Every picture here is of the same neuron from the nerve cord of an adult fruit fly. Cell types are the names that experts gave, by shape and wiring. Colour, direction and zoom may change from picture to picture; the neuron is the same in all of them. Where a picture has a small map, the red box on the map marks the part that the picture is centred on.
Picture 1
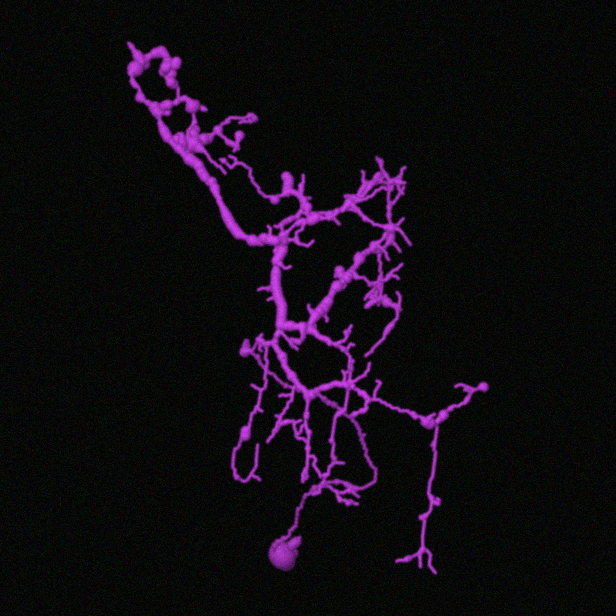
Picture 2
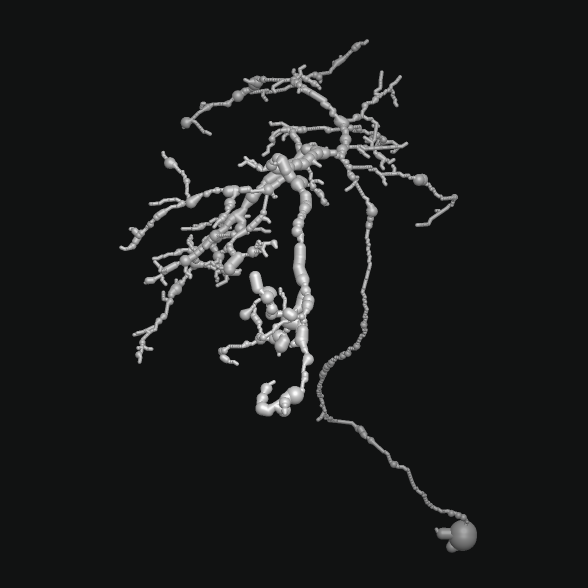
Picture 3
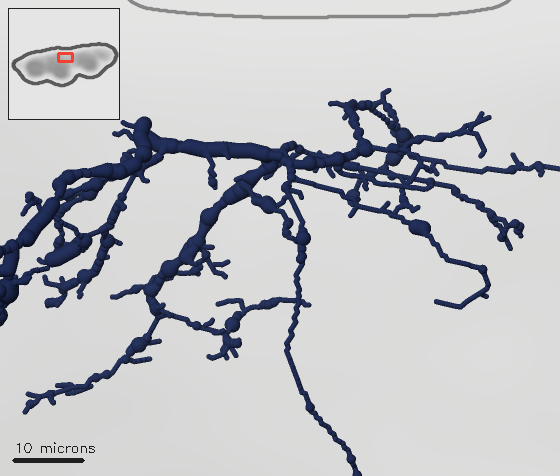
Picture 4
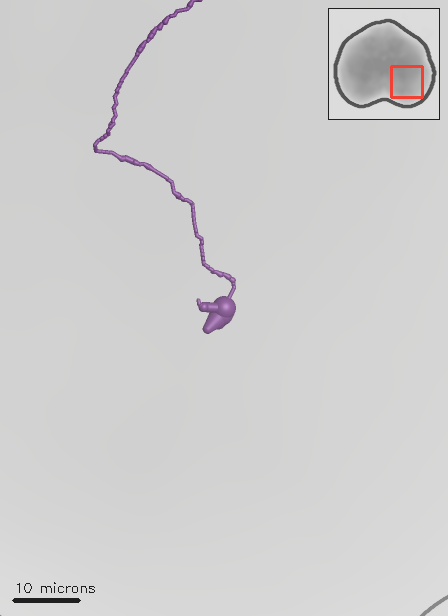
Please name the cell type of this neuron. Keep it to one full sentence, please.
The cell type IN03B060 is the type of this neuron.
